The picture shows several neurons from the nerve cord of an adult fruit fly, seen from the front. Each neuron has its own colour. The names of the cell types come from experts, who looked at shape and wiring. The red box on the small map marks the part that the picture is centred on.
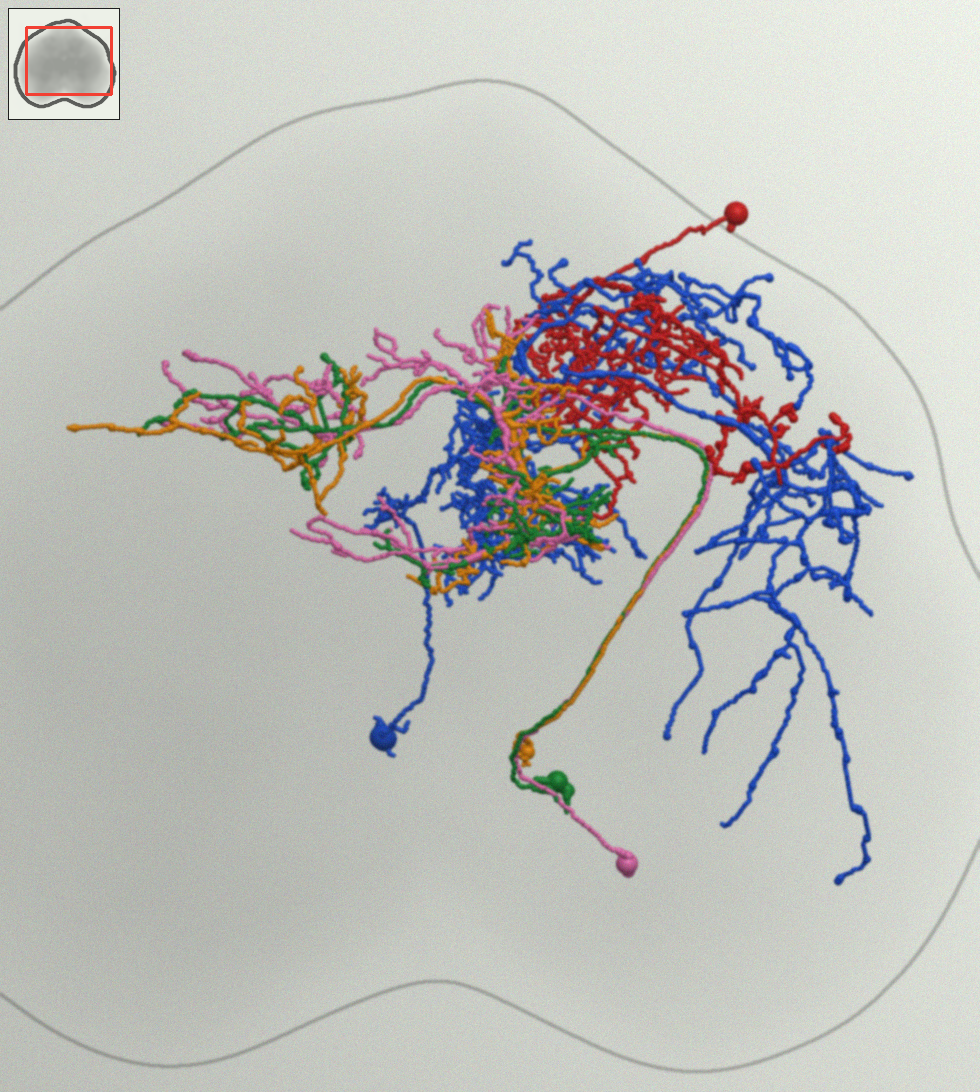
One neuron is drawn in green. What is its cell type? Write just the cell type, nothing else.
IN06A085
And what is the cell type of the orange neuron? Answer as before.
IN06A065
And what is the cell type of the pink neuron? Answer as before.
IN06A087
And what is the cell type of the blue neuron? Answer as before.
IN06B030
